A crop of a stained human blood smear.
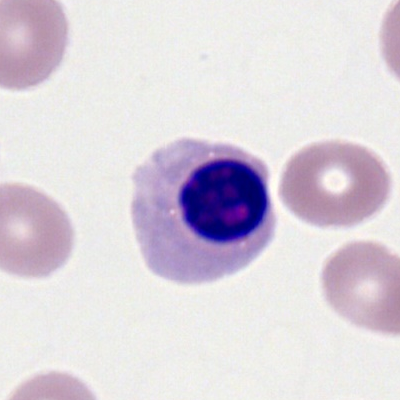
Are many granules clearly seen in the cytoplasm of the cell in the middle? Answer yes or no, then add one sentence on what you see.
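No. The cytoplasm shows no obvious granules.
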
